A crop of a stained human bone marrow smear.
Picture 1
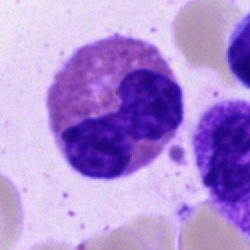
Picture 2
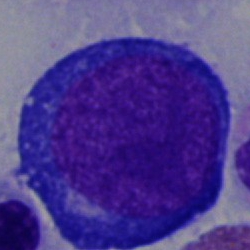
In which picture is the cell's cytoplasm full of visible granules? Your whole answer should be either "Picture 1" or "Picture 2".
Picture 1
